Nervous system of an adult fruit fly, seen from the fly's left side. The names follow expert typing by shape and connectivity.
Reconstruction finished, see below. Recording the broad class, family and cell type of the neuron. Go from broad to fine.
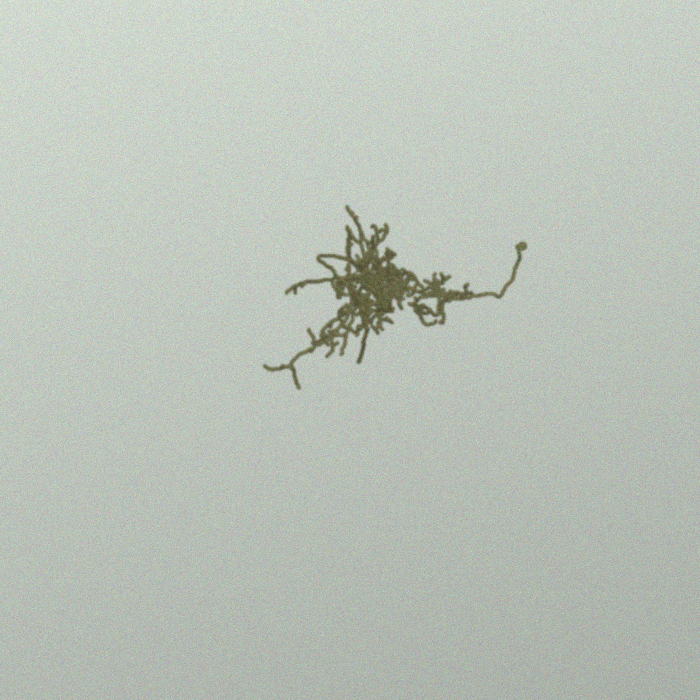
central-brain intrinsic neuron; hemilineage DL1_ventral; CL268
